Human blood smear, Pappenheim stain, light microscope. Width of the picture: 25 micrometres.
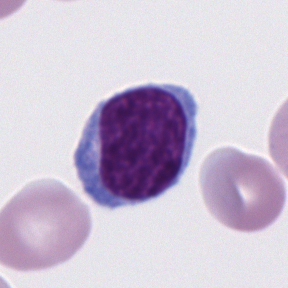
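Typical lymphocyte, the nucleated cell at the centre of a stained smear of human peripheral blood. Its oval nucleus, about 10 by 8 micrometres, has no notch or lobes, sits off-centre toward the right and fills about 70% of the cell's area. The chromatin is dark purple and coarsely clumped, with paler gaps between the clumps. The cytoplasm forms a broad band on the left and only a thin rim on the right.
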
